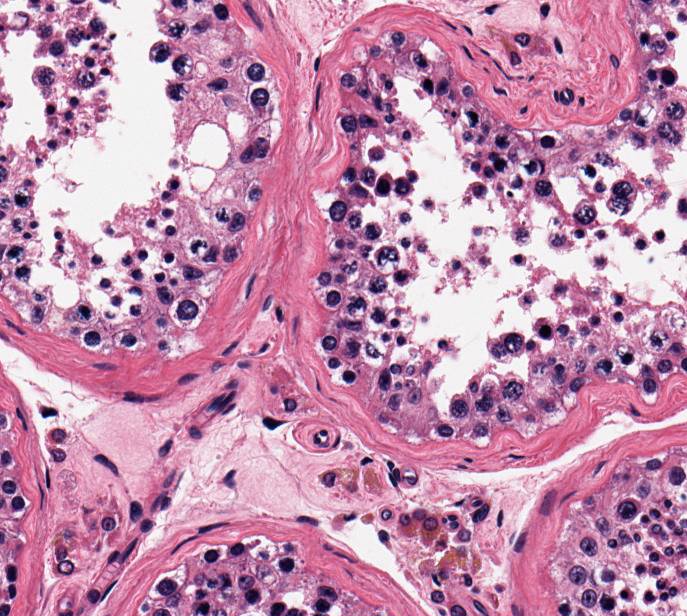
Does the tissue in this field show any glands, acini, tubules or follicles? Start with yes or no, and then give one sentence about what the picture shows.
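Yes. The tubules are lined by several layers of cells with round, dark nuclei rather than by a single layer.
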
